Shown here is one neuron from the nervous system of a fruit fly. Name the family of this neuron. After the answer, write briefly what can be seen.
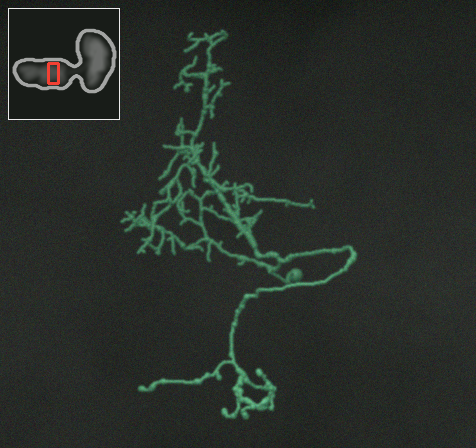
Its family is hemilineage 06B. It is a nerve-cord intrinsic neuron. It is in the nerve cord and does not reach the brain. The cell body is in the middle of the picture. Dozens of branch ends can be seen.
